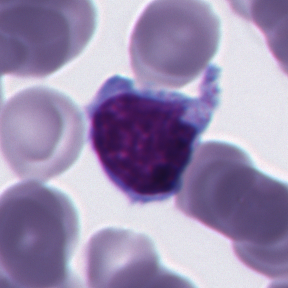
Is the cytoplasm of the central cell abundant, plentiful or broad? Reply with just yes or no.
No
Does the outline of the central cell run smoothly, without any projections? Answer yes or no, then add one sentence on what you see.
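No. The cell outline is irregular, with a tail of cytoplasm extending upward at the upper right.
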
